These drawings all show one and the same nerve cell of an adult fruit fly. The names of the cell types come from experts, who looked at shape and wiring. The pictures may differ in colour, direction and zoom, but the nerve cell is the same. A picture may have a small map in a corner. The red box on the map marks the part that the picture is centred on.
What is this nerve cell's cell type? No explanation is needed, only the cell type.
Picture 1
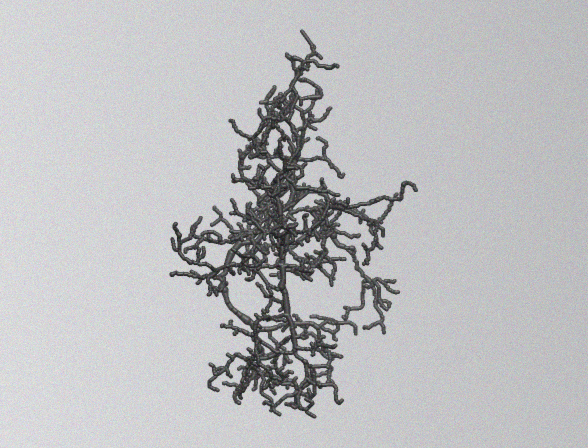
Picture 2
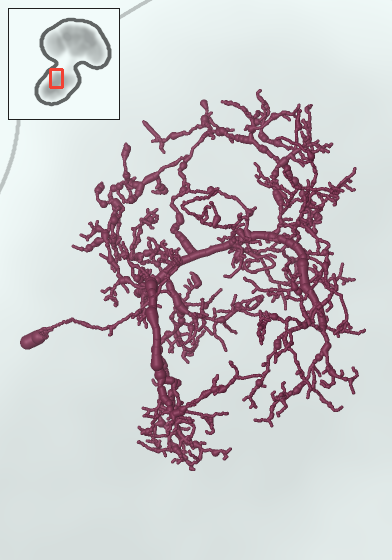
IN20A.22A006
